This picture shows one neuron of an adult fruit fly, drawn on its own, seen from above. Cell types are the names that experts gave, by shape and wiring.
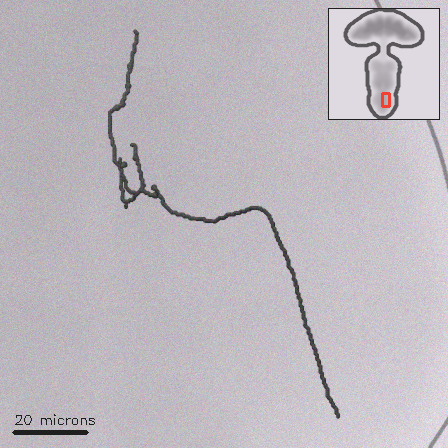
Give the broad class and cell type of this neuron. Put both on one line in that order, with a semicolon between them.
sensory neuron entering the nerve cord; SNxx22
